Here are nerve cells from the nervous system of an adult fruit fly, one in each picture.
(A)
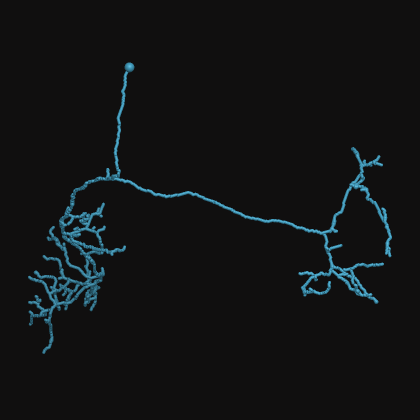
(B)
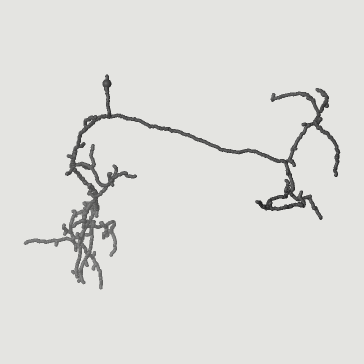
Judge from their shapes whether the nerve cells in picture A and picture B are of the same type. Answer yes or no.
yes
